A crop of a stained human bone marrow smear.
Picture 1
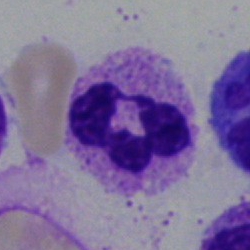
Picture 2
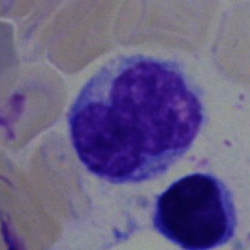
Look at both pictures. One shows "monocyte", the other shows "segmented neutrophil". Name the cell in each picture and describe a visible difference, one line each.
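Picture 1 shows a segmented neutrophil: The cytoplasm is plentiful and pale pinkish-lilac.
Picture 2 shows a monocyte: The cytoplasm forms only a thin rim around the nucleus.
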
